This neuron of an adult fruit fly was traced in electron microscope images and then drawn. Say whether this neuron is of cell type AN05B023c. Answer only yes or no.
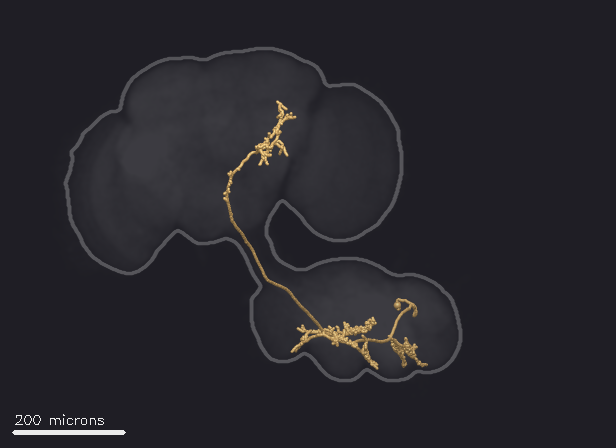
yes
